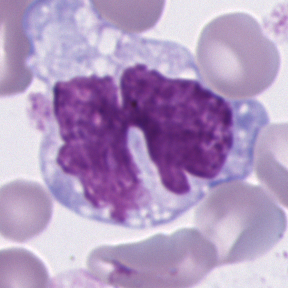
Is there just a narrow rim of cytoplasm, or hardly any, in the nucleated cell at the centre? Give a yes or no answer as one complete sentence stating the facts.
No, the nucleus is surrounded by broad cytoplasm.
